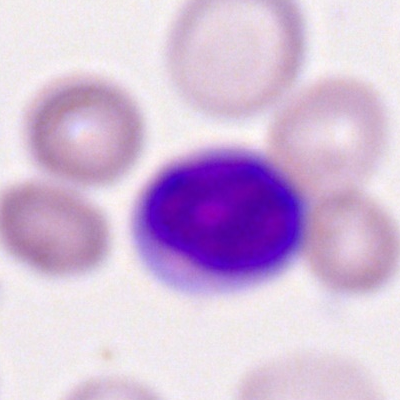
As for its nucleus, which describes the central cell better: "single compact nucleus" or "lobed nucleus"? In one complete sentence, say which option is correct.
Within the cell, the nucleus is one undivided, compact round, oval or kidney-shaped mass.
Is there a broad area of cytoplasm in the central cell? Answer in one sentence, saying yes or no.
No, the cytoplasm amounts to no more than a narrow rim.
